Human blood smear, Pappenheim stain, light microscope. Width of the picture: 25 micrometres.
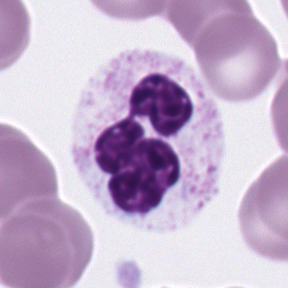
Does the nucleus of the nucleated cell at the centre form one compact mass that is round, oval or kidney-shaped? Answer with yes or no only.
No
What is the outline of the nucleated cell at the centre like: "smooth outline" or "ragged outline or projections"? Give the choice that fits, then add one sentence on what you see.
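Smooth outline. The cell outline is round and smooth.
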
